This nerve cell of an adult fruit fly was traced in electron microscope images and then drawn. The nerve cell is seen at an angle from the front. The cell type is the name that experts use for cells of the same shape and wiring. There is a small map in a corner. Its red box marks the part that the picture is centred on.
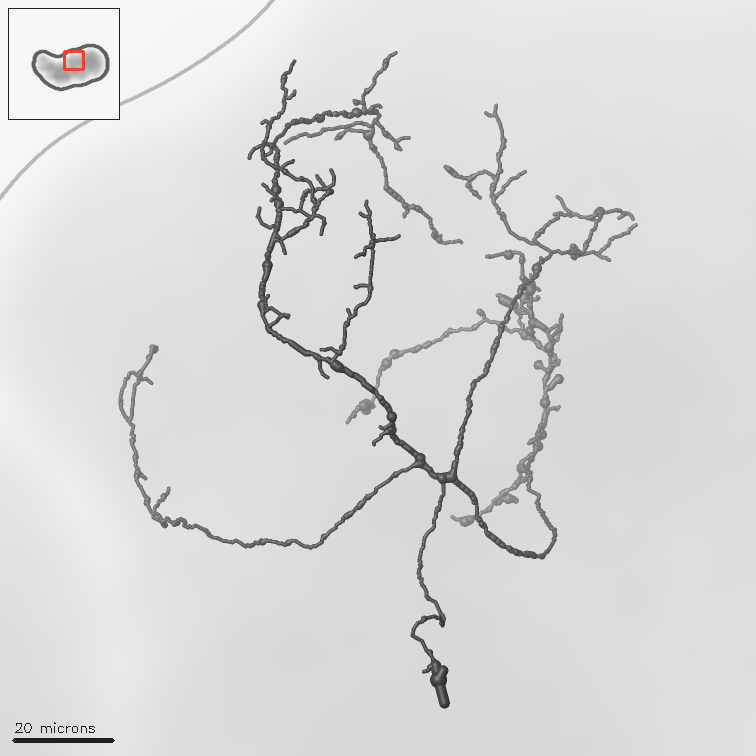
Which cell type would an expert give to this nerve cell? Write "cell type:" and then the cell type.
cell type: CL090_c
